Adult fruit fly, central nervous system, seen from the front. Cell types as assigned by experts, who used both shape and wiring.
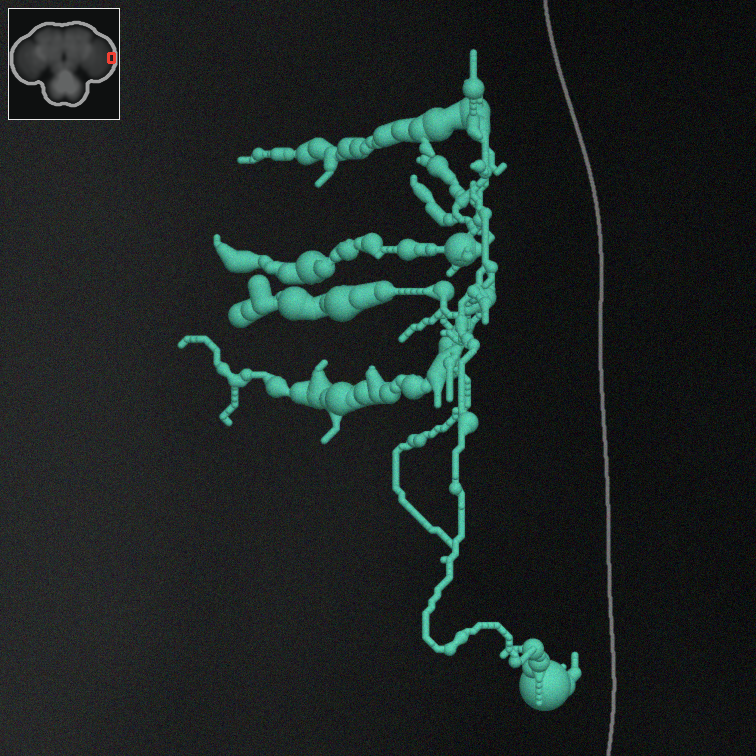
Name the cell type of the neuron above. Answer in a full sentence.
The cell type is Dm9.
